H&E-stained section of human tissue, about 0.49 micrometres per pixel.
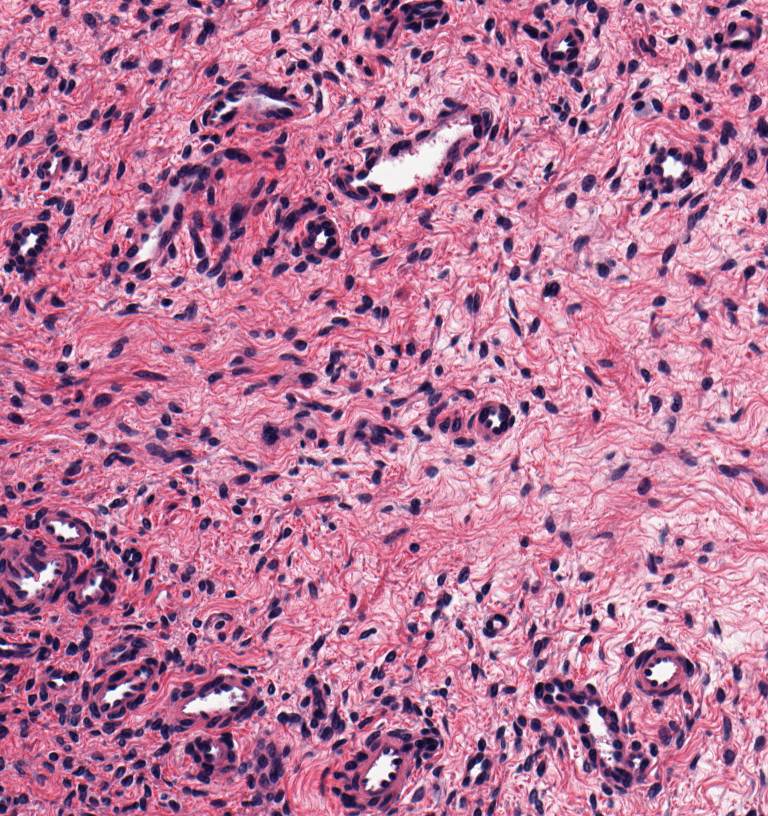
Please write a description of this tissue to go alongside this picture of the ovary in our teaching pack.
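Throughout: loose cellular stroma with small vessels, no epithelium. Their lumina, small and round to slit-like, appear empty of red blood cells. Fine, wavy, pale pink collagen fibres run loosely in many directions. Spindle to stellate stromal cells show dark oval to elongated nuclei, scant cytoplasm.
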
